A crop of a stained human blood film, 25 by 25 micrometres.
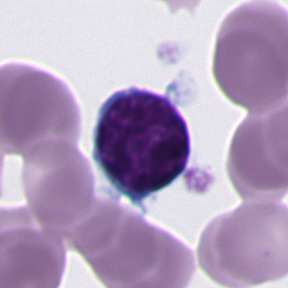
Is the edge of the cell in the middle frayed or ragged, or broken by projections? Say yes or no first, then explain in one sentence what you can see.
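Yes. Small pale blue tags project from the lower edge of the cell.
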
